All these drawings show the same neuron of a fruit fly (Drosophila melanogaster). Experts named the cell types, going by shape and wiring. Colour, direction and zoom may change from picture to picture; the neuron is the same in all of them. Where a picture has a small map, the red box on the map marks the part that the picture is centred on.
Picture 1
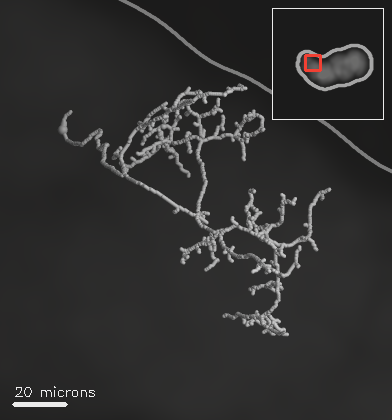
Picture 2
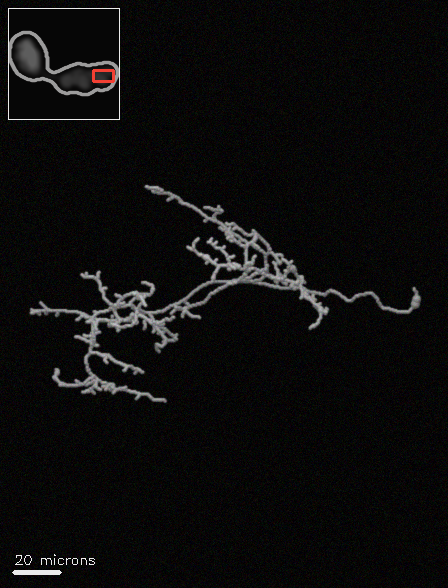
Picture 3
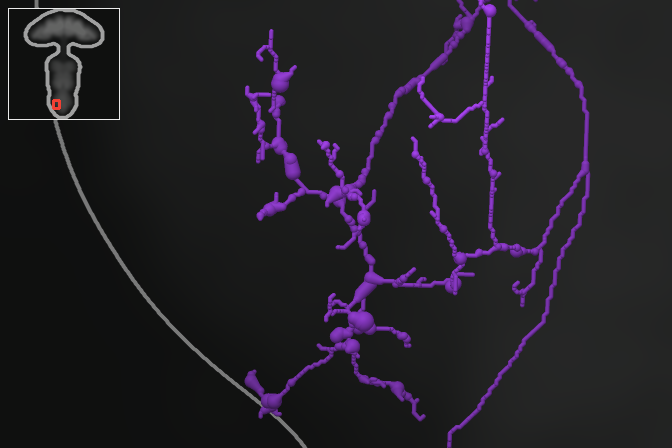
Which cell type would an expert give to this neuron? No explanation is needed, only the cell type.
IN21A066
